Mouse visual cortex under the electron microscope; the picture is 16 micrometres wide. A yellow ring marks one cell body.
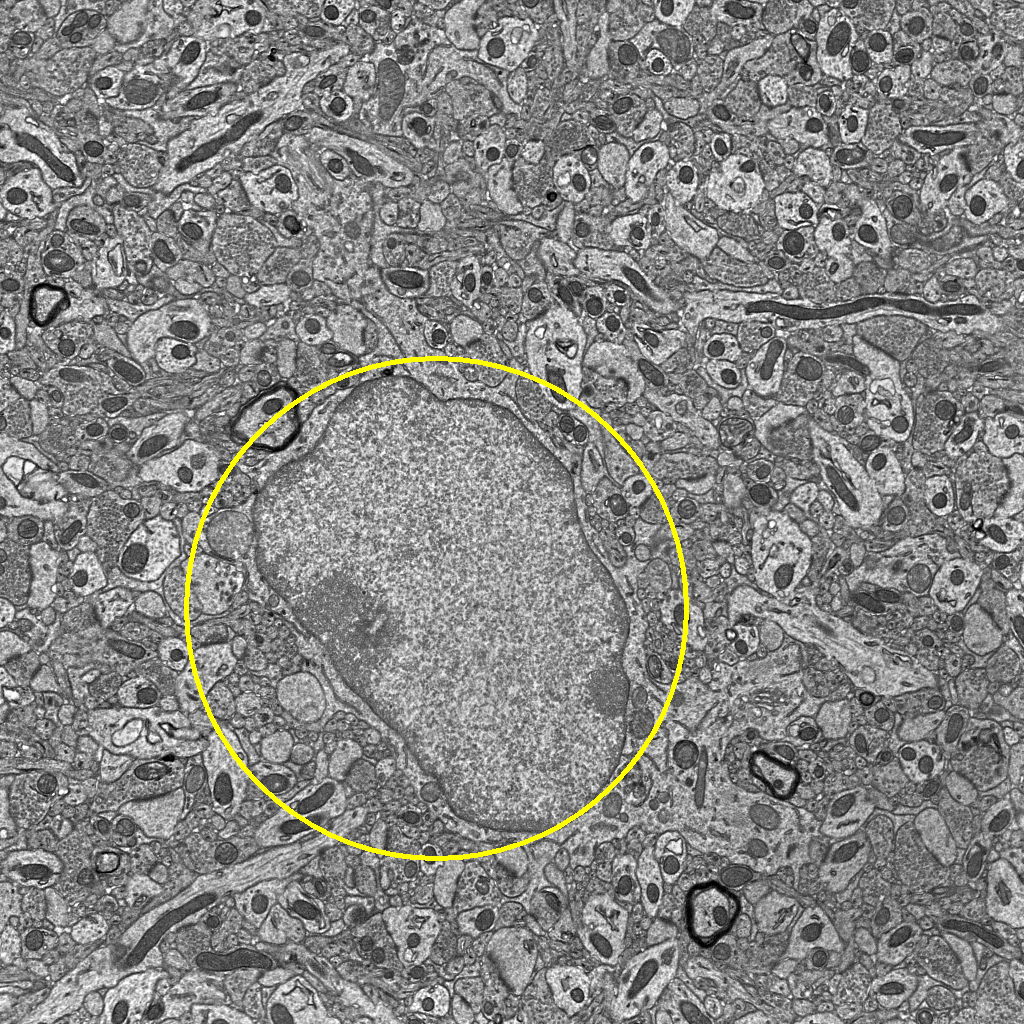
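Astrocyte at the centre of the ring: its nucleus is an elongated oval, long axis running upper left to lower right, and its whole outline lies inside the ring. No blood vessel touches the cell body.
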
